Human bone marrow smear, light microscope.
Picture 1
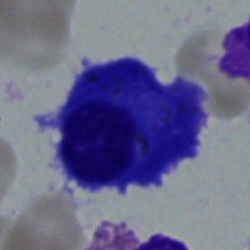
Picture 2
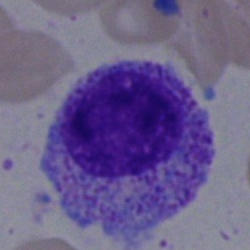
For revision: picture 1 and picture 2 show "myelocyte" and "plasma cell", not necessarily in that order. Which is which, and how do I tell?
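Let me see: the plasma cell is in picture 1, the myelocyte in picture 2. The first cell has an irregular outline with a ragged margin, and small bleb-like projections stick out around much of it, while the myelocyte's outline is roughly round. The plasma cell's nucleus lies off-centre, toward the lower left.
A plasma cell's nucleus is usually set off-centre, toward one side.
Its cytoplasm is deep blue, and I can't make out any distinct granules in it.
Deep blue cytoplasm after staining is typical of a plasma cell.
The myelocyte, on the other hand, has a pale bluish-lilac cytoplasmic background with numerous purple-red granules scattered through it, and no clear vacuoles. Its chromatin stains dark purple throughout the nucleus. There's also a pale red cell just beyond the upper right edge of the plasma cell.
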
